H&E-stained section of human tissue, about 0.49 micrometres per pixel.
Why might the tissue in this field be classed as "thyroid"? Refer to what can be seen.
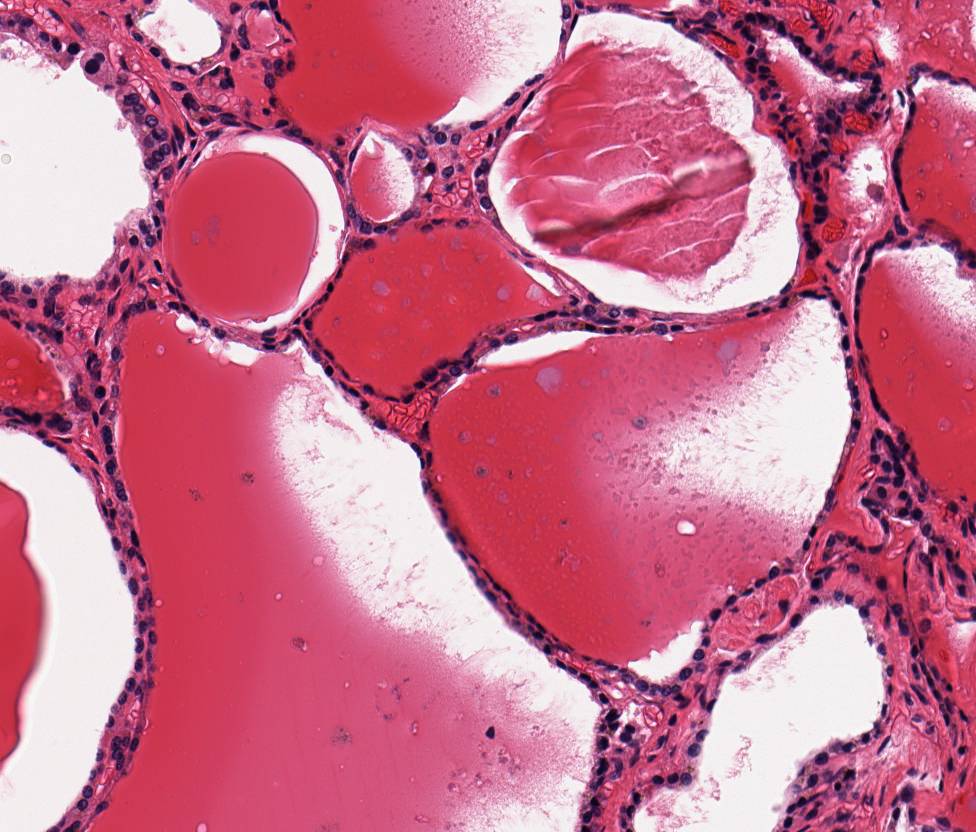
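This field is thyroid. In its favour, the field is filled with closely packed follicles, rounded to angular in outline.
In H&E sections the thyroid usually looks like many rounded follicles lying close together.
The follicles vary widely in size, and the largest lies at the lower left. Also in keeping, the stroma between the follicles is scant and holds small capillaries packed with red blood cells, best seen toward the right side.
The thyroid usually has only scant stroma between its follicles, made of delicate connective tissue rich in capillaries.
Less in keeping are the angular outlines of some follicles, since rounded ones are usual. In many follicles the colloid has pulled away from the lining, leaving white crescent-shaped spaces along the follicle margins. No papillary folds project from the follicle walls into the lumens.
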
